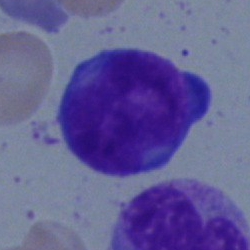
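Blast in the middle of a stained bone marrow smear. Its nucleus fills almost the whole cell, leaving just a thin, deep blue rim of cytoplasm with no granules visible. A single small rounded bleb sticks out from the right edge.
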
